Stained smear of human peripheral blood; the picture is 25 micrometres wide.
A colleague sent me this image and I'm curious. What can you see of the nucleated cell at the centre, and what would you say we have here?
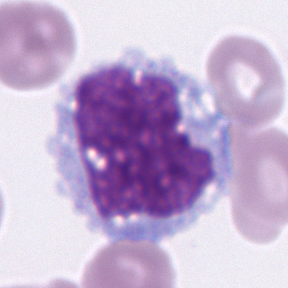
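Measuring about 16 micrometres across, the cell has an irregular edge with many small bumps. Its nucleus, about 14 by 12 micrometres, fills about 60% of the cell's area. The chromatin is coarse and mottled rather than smooth. Pale blue cytoplasm forms a rim running all the way round the nucleus. The cell is a monocyte.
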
